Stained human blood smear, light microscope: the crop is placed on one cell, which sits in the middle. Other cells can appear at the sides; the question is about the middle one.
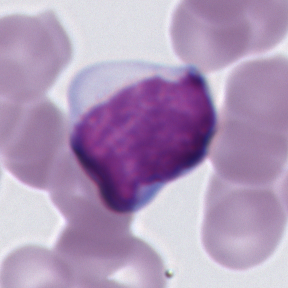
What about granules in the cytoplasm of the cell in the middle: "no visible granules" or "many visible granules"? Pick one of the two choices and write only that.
No visible granules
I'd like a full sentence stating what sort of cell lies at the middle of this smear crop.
The cell nearest the centre of this crop is a large granular lymphocyte.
